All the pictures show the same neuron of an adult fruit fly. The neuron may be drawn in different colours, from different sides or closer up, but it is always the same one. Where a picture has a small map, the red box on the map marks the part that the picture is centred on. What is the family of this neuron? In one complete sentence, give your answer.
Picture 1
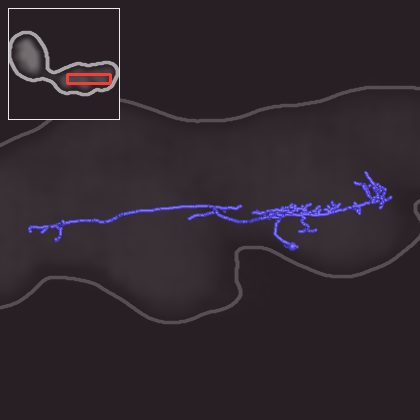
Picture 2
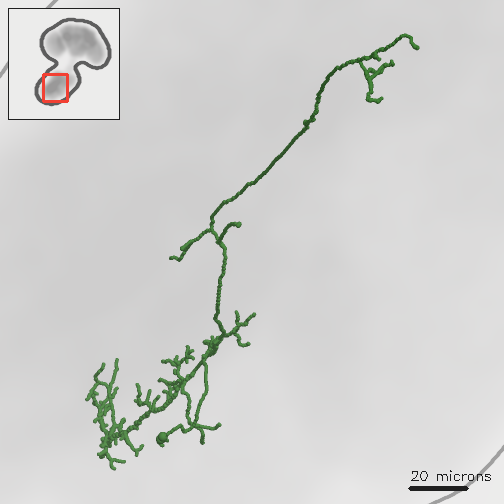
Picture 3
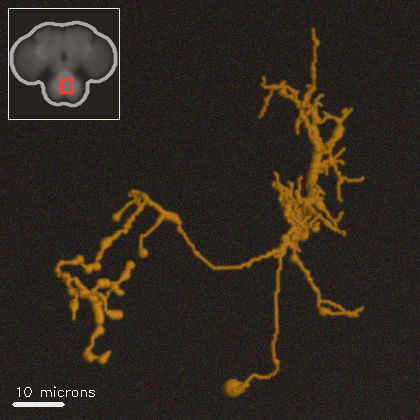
This neuron is categorized under the family hemilineage 10B.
